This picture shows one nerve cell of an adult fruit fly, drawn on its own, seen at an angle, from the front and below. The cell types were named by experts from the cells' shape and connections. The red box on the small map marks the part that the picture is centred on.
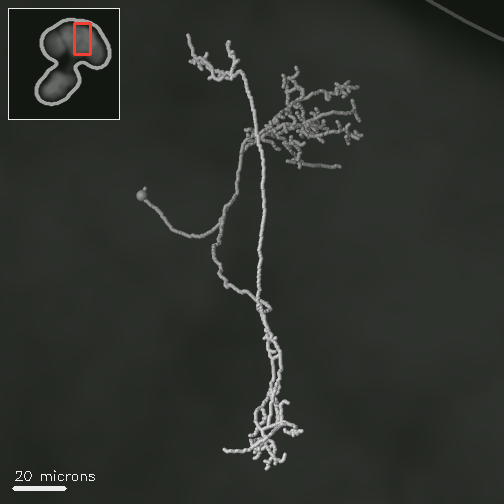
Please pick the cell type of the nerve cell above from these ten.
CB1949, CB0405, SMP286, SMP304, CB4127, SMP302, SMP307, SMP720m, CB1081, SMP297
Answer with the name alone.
CB1949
